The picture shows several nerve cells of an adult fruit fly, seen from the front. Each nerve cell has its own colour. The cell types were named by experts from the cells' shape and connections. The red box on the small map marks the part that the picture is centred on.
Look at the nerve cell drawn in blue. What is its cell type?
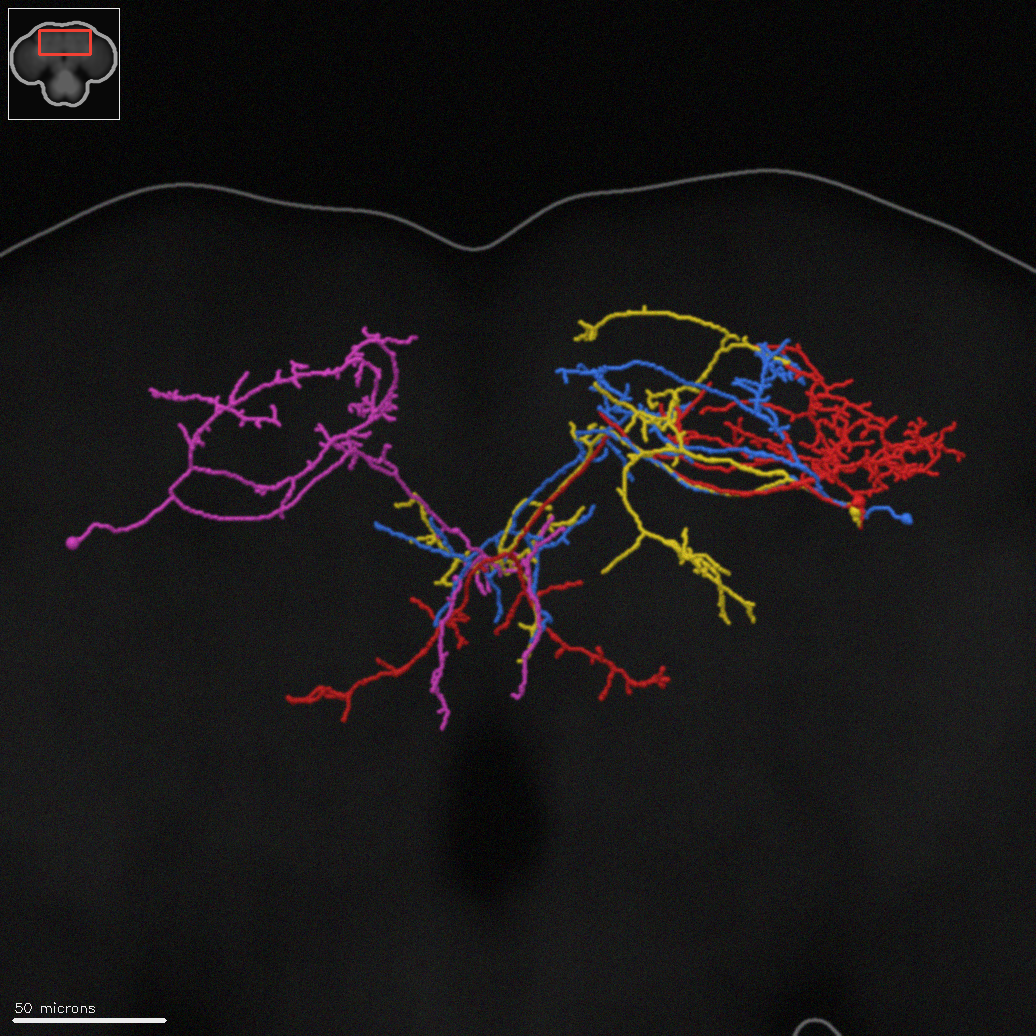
SMP020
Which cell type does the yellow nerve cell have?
SMP019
